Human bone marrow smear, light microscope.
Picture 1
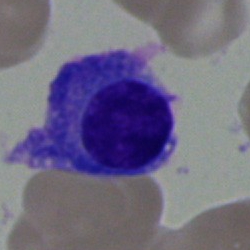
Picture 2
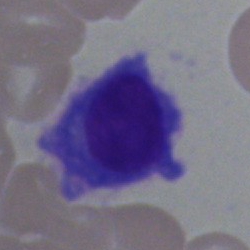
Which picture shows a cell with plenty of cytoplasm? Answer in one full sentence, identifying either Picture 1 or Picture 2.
Abundant cytoplasm surrounds the nucleus in picture 1.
